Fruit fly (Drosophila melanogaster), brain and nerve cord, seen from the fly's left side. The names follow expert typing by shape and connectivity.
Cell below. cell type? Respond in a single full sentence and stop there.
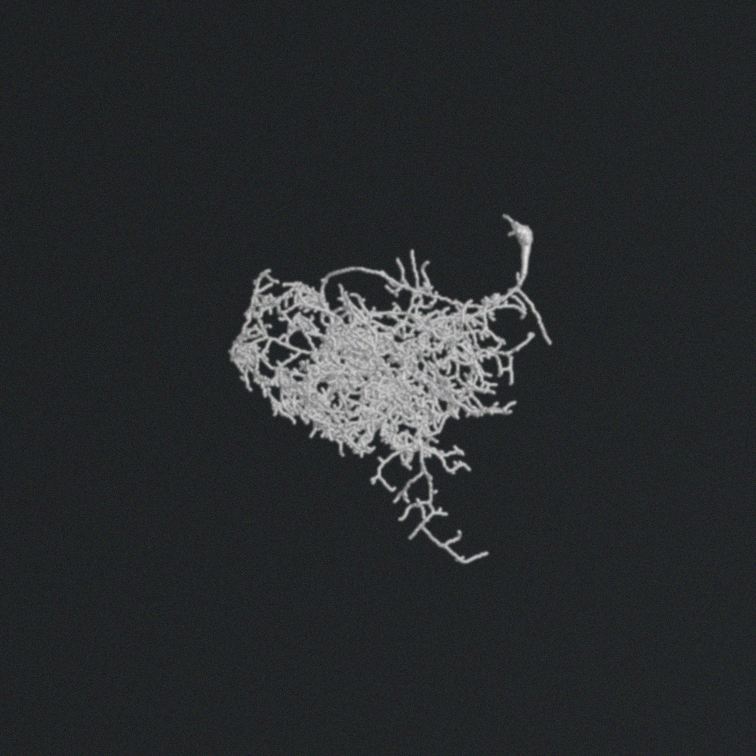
This neuron is recognized as the cell type PVLP093.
